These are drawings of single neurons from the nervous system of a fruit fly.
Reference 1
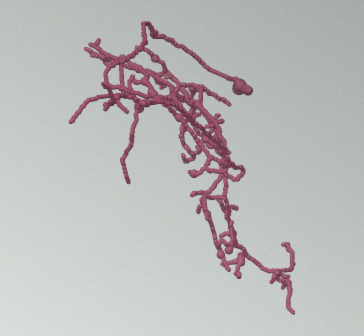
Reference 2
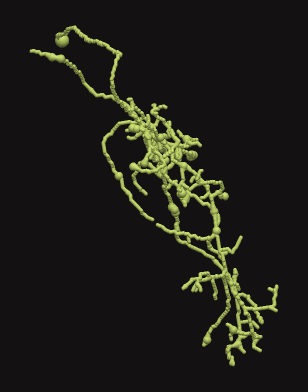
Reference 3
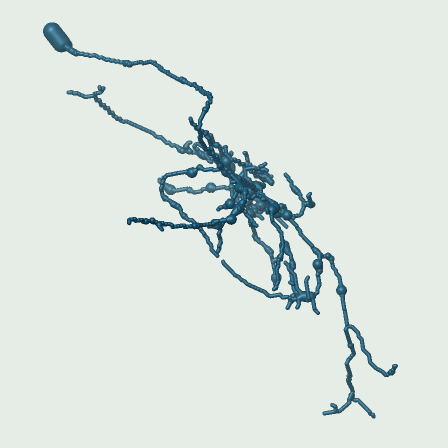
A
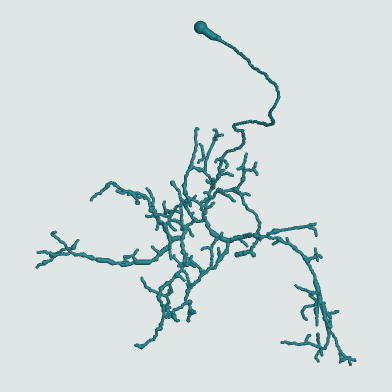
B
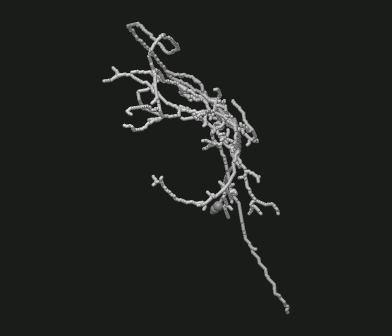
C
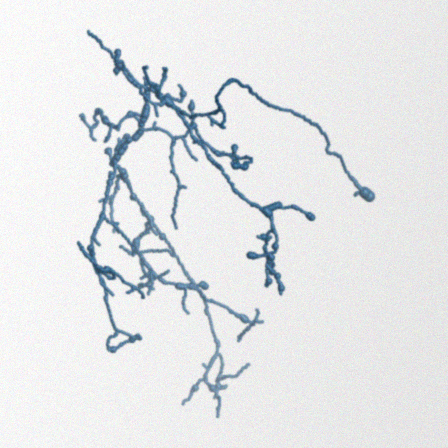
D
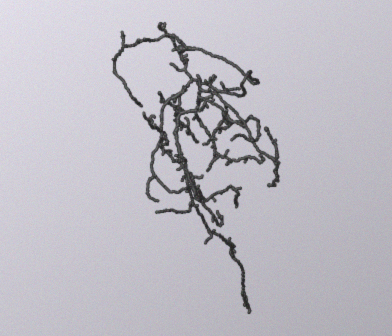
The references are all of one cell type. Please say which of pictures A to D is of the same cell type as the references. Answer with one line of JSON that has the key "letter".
{"letter": "B"}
